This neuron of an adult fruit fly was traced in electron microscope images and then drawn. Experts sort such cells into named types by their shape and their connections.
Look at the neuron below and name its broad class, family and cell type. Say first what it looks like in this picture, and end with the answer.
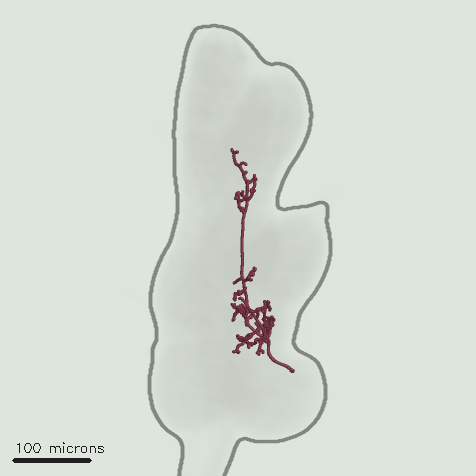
From top to bottom in the picture it spans about 300 microns. As drawn here it is more than twice as tall as it is wide. Its broad class is sensory neuron entering the nerve cord. The name of its family is class mechanosensory proprioceptive. The cell type is SNpp30.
